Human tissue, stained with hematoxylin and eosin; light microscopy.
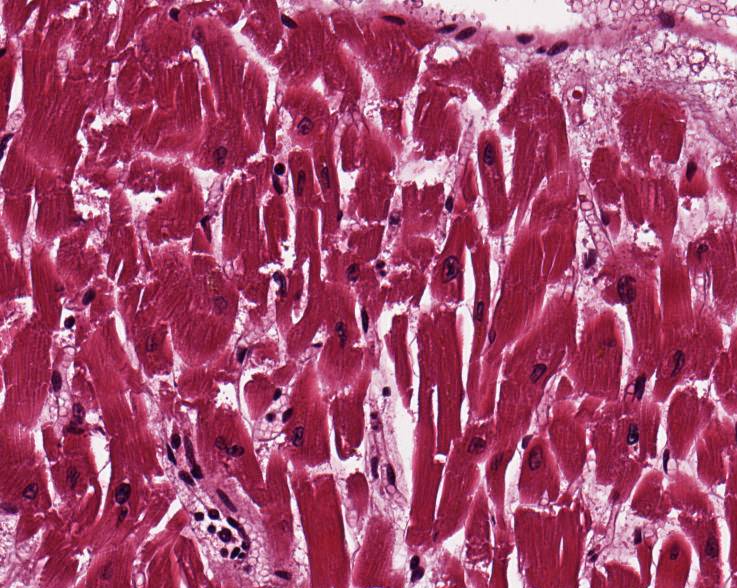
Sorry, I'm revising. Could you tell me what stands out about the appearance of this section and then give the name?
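Most muscle fibres run roughly top to bottom, many somewhat obliquely; many branch and join neighbours rather than forming separate straight cylinders. Cytoplasm: fine lengthwise streaks. A small cluster of small dark round nuclei sits between fibres lower left. That's the left ventricle of the heart.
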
